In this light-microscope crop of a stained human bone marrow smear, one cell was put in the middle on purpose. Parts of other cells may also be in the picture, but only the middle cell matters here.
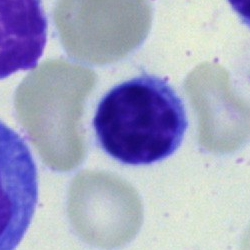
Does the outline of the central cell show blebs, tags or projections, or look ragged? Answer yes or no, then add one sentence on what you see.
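Yes. A small tuft projects from the top edge of the cell.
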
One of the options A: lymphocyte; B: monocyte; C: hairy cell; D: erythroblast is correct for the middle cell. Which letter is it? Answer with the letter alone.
A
